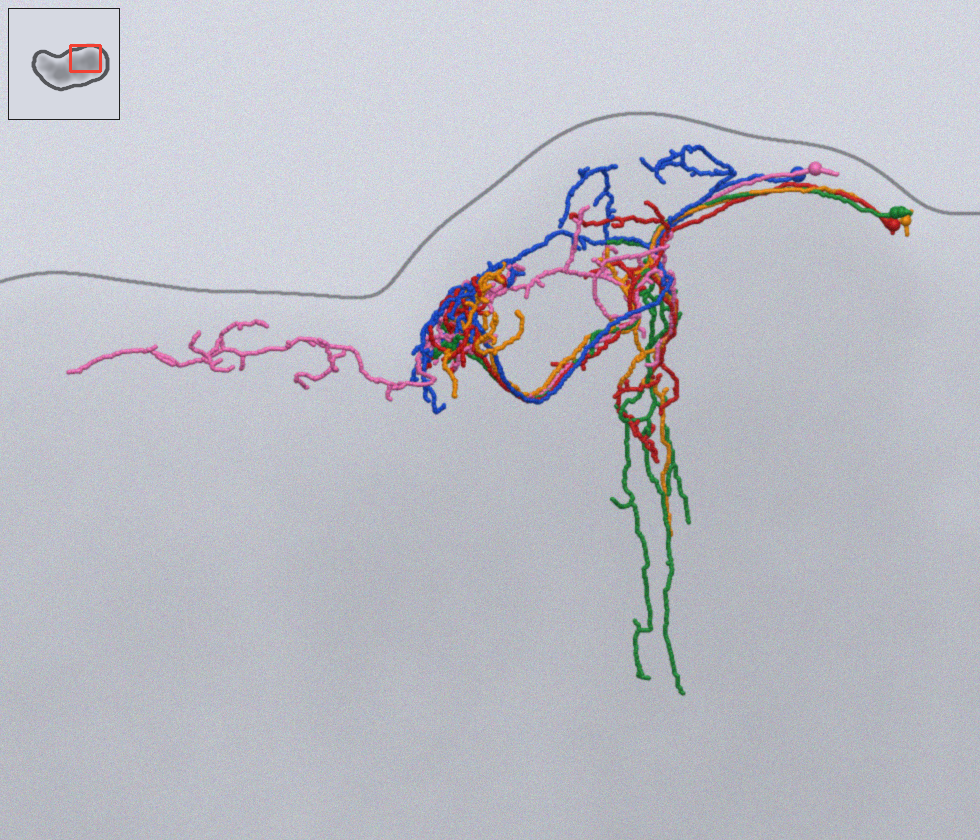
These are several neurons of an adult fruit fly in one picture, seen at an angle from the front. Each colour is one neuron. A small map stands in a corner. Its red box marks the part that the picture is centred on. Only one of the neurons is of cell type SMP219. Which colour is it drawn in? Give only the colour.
pink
